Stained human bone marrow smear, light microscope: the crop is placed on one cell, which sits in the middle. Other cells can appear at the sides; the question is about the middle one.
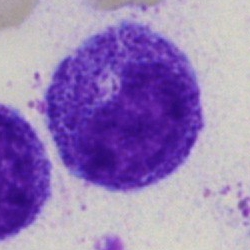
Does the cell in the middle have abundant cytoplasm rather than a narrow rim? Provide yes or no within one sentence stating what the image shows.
No, the nucleus fills most of this cell.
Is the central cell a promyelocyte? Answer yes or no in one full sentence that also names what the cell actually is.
Yes, the cell at the very centre of the crop is a promyelocyte.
